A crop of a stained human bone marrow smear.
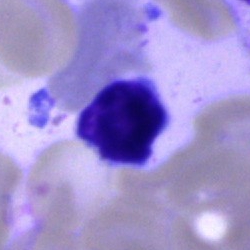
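Lymphocyte, in a stained human bone marrow smear. Following its edge, the outline seems irregular, even somewhat angular. Around the nucleus I can make out little or no cytoplasm. The chromatin looks dense and very dark purple throughout, and as far as I can tell no nucleoli are visible.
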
